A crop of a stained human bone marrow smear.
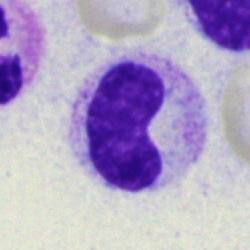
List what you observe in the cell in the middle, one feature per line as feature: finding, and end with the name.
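Outline: round and smooth
Nuclear shape: kidney-shaped, indentation on the right side
Nuclear position: toward the left side of the cell
Chromatin: dense and coarsely clumped
Name: band neutrophil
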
